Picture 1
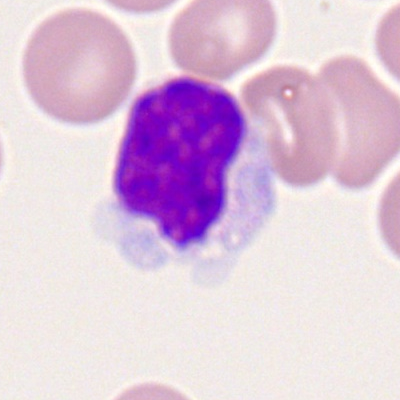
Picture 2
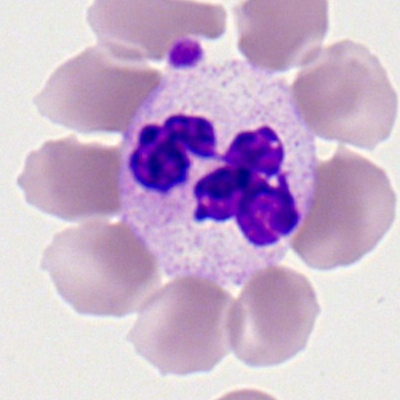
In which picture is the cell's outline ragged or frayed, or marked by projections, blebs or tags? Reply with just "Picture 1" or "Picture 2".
Picture 1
